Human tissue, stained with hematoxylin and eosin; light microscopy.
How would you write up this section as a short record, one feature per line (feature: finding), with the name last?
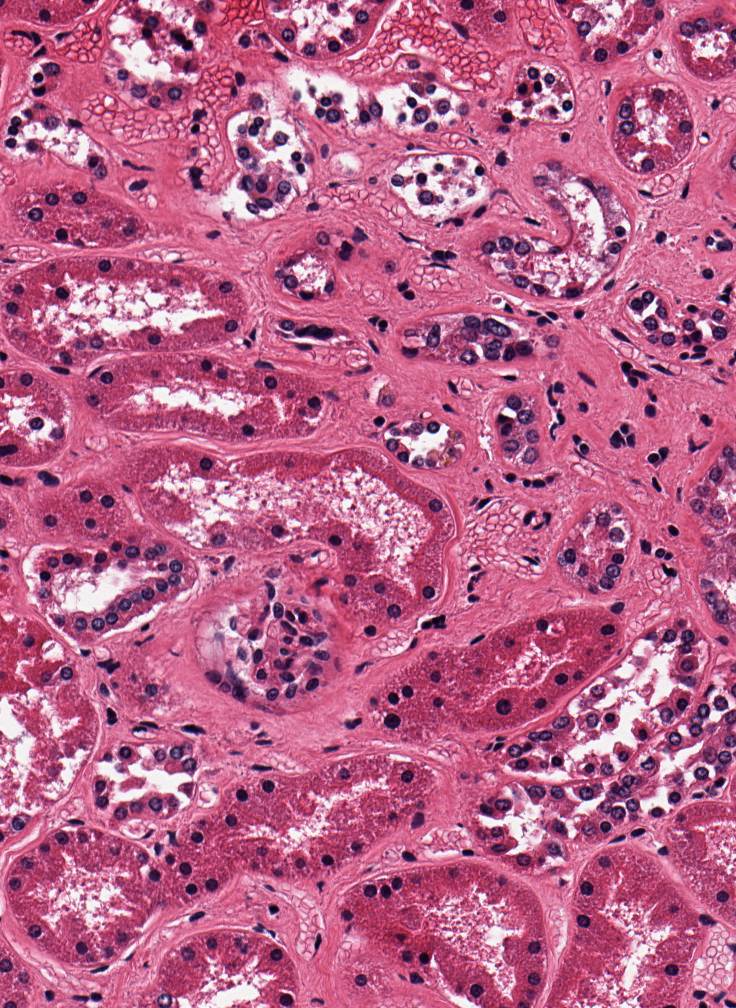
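Larger tubules: cuboidal cells, abundant granular deep-pink cytoplasm, round nuclei
Smaller tubules: crowded darker nuclei, scanty cytoplasm; most frequent in upper half and right side
Stroma: widest in right centre; pale pink, fibrous, scattered spindle-shaped nuclei
Fat cells: none present
Name: renal cortex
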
